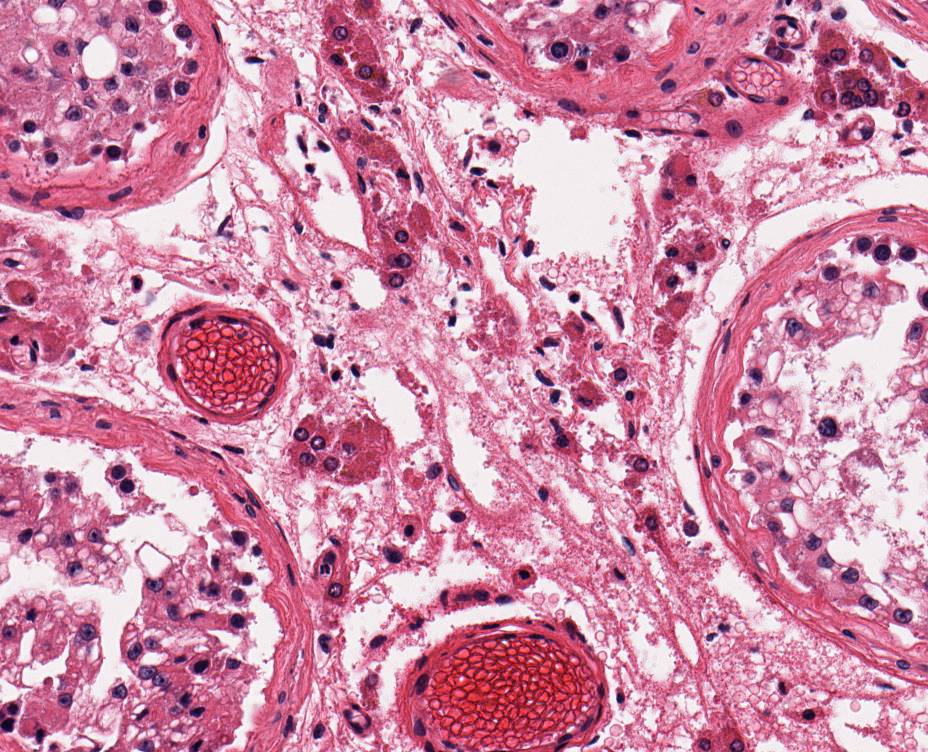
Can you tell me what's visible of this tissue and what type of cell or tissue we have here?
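First, the layout: parts of four large rounded tubules sit at the edges and corners, with loose interstitial tissue crossing the centre between them. Next, the tubule contents: cells with round dark nuclei and pale, bubbly, vacuolated cytoplasm. Then the interstitium: clusters of Leydig cells with abundant granular eosinophilic cytoplasm and round nuclei. The tissue is testis.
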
